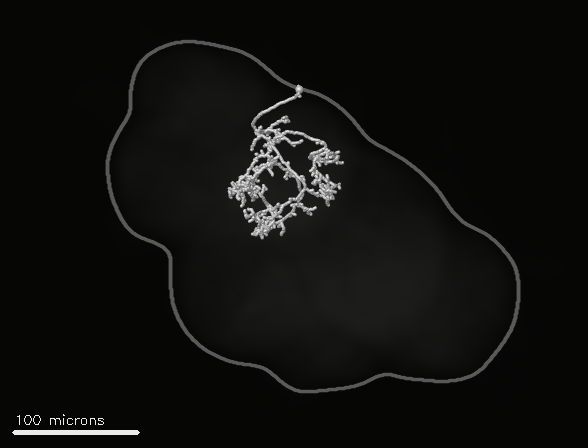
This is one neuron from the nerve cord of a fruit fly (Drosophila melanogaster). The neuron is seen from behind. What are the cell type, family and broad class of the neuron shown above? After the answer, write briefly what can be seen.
It is of cell type IN03A073. Its family is hemilineage 03A. Its broad class is nerve-cord intrinsic neuron. From top to bottom in the picture it spans about 120 microns. In this view it is taller than it is wide.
